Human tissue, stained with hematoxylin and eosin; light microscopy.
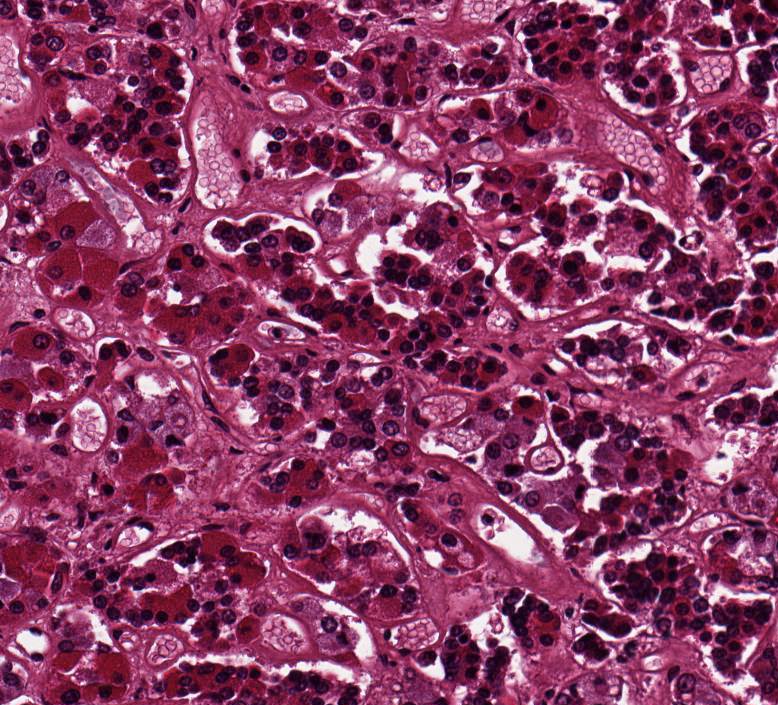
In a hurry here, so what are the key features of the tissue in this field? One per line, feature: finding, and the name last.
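Arrangement: small rounded nests and cords throughout, thin pink fibrous septa between
Cytoplasm: many scattered cells bright red, densely eosinophilic
Nuclei: small, round, dark, fairly uniform, one per cell
Clefts: white retraction clefts between many nests and their septa
Name: pituitary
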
